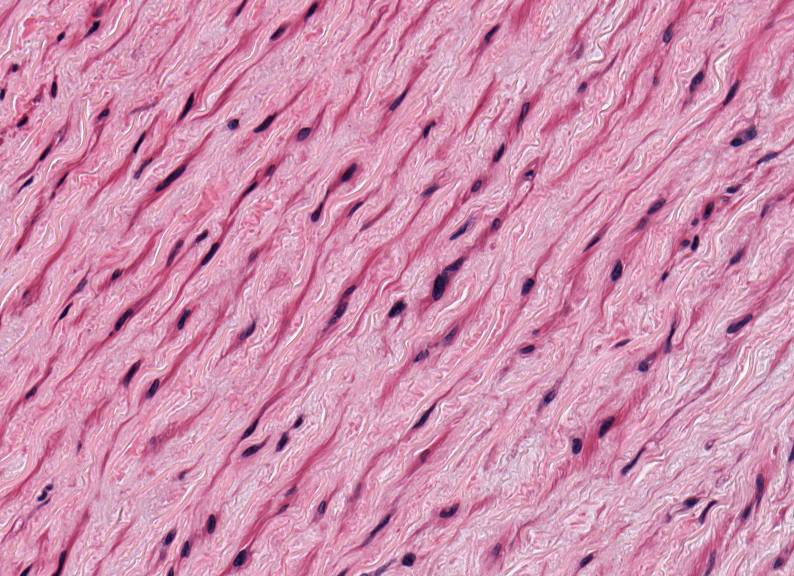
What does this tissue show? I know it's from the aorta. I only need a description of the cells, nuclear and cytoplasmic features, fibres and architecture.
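Note the direction of the fibre bundles: diagonal, from lower left to upper right. Each collagen fibre has a wavy, crimped outline. Nuclei align with their long axes parallel to the bundles. Throughout the field, narrow pale clefts separate one bundle from another.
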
